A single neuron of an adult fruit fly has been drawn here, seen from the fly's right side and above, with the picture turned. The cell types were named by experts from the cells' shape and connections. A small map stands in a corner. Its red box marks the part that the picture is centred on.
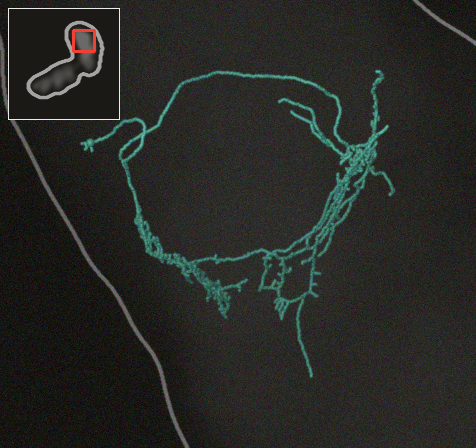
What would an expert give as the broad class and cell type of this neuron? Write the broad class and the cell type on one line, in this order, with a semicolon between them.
central-brain intrinsic neuron; PS291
